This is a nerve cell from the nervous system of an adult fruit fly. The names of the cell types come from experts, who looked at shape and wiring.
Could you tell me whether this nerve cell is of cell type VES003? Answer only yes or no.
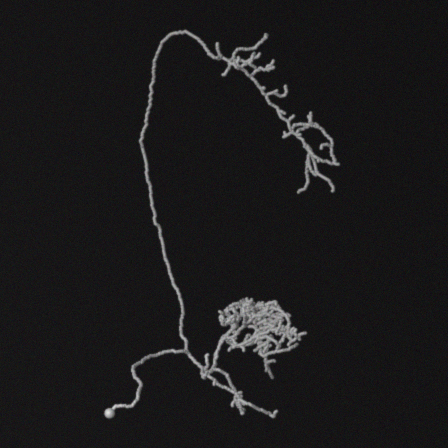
no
